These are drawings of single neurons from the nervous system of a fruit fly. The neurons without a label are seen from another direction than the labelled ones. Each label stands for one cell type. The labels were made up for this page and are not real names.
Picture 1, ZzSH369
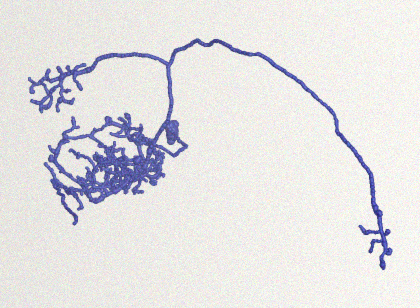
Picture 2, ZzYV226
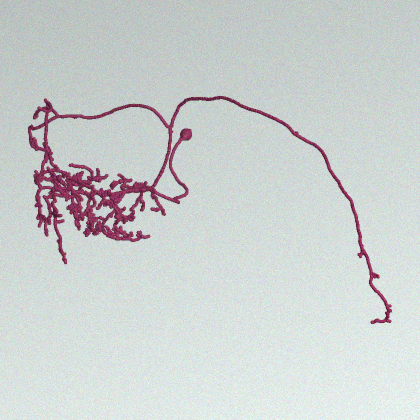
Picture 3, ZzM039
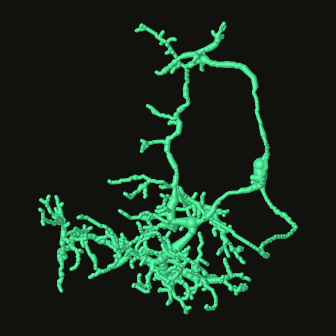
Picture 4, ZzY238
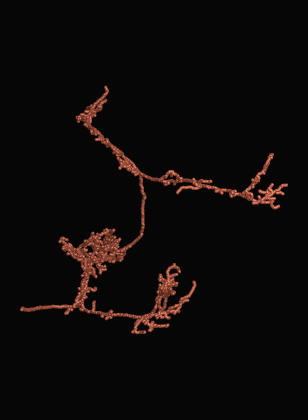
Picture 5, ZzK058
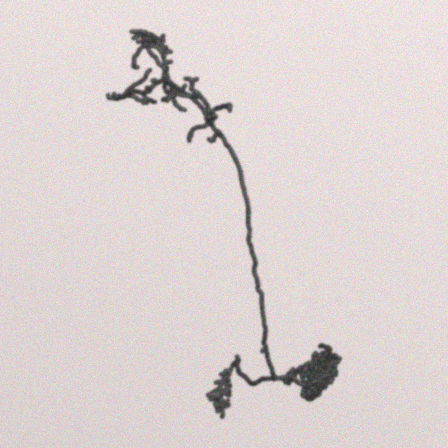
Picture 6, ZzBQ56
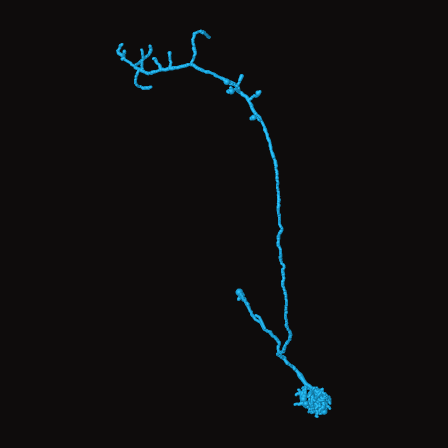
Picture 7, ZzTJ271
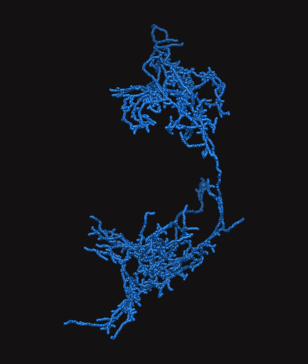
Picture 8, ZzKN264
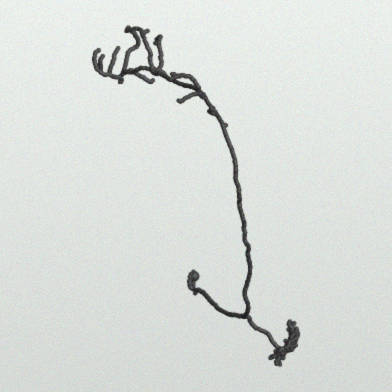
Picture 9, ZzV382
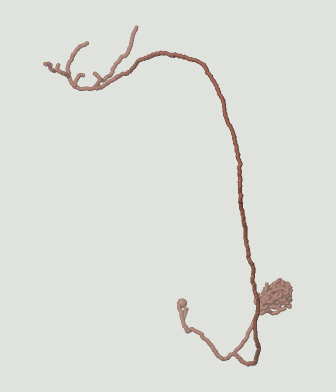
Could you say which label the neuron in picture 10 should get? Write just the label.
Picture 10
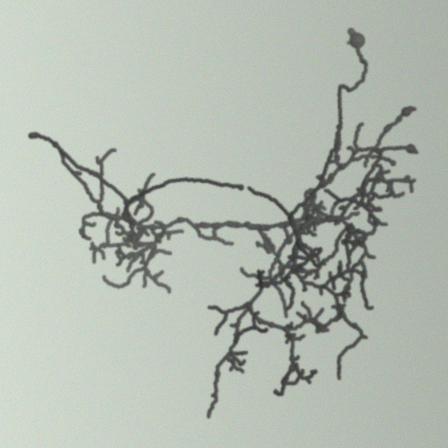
ZzM039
